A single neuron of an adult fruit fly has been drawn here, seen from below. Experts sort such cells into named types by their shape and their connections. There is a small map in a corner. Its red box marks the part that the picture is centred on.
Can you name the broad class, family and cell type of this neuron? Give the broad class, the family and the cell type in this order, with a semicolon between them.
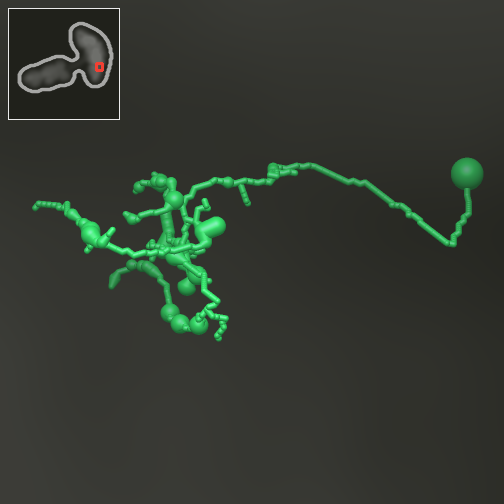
optic-lobe intrinsic neuron; Cm; Cm1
